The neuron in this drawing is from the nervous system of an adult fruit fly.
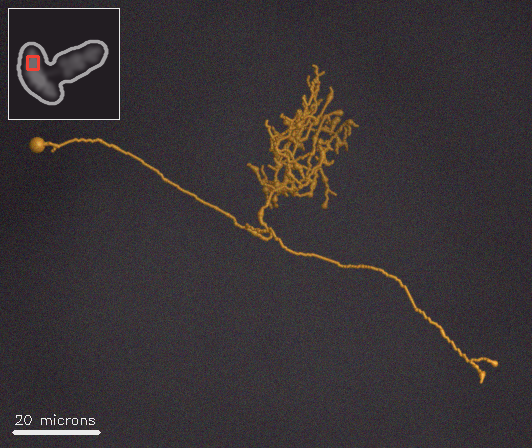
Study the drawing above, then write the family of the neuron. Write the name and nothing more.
LC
